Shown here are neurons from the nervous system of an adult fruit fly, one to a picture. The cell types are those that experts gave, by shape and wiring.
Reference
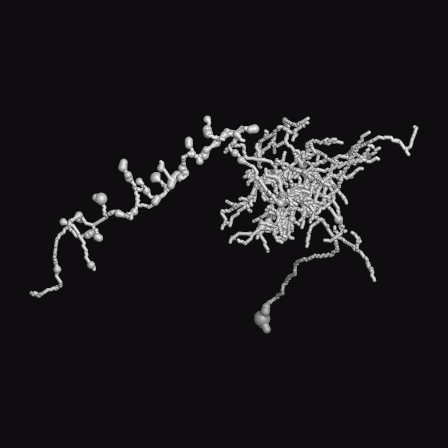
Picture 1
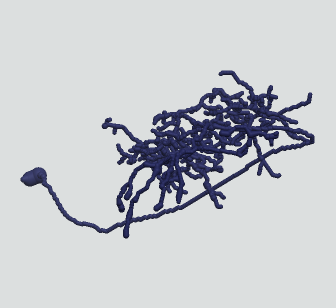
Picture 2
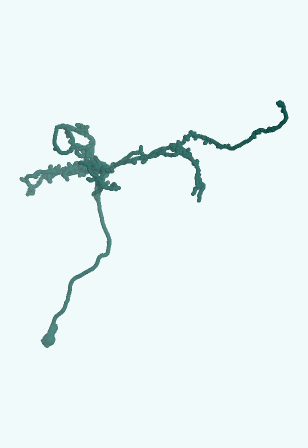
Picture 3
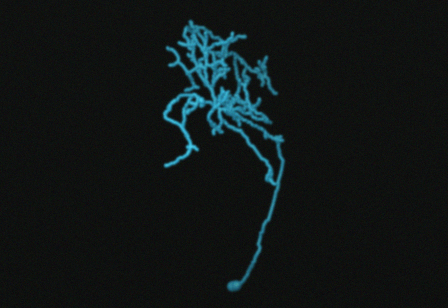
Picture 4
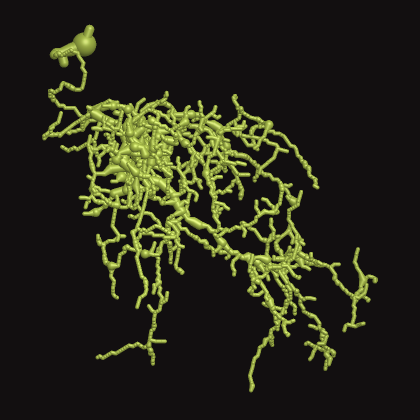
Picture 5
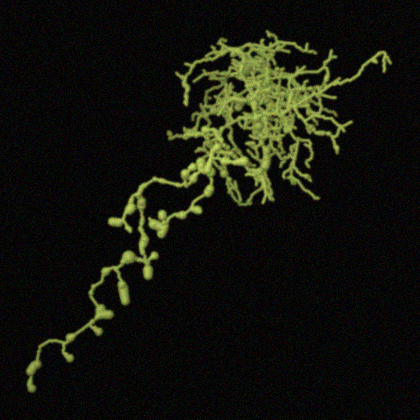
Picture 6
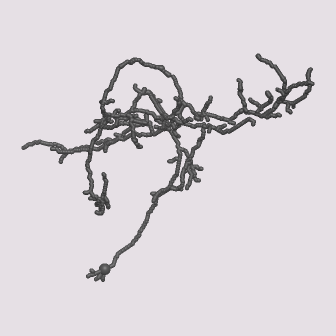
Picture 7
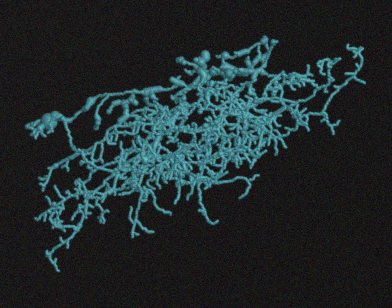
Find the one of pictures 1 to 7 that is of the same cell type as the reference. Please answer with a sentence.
Picture 5 is of the same cell type.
